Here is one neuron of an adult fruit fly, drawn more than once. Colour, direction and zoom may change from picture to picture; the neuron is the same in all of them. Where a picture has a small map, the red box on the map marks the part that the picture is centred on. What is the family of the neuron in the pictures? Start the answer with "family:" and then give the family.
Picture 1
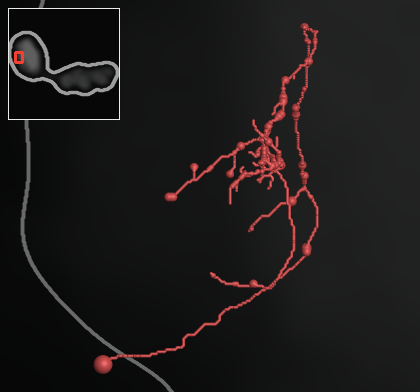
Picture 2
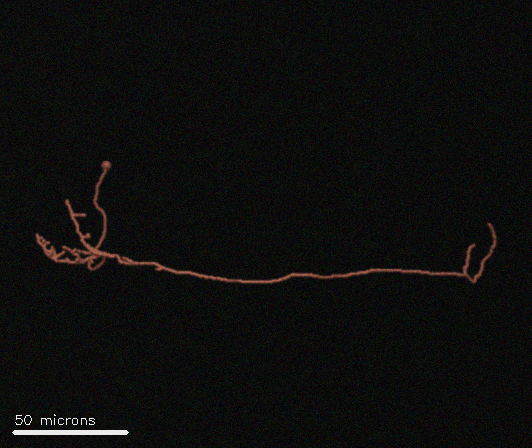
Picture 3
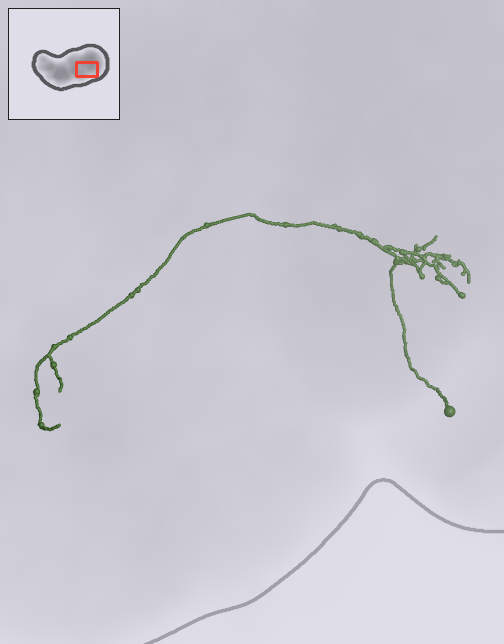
family: hemilineage ALv2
